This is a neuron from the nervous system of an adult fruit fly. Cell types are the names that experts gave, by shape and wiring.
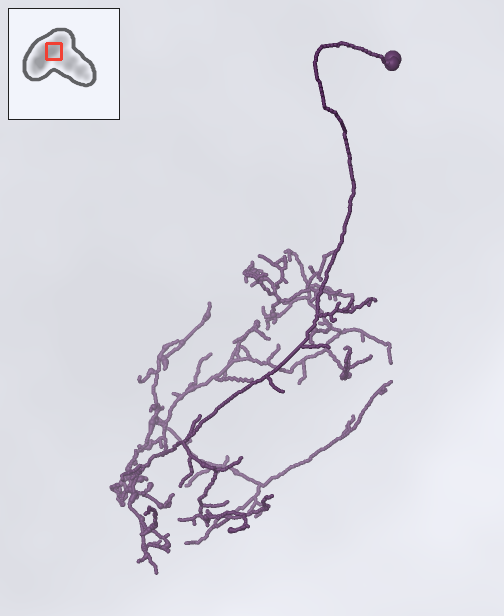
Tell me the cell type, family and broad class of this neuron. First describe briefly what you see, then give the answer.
Dozens of branch ends can be seen. In this view it is taller than it is wide. The cell type is SLP103. Its family is hemilineage SIPa1_ventral. It is a central-brain intrinsic neuron.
